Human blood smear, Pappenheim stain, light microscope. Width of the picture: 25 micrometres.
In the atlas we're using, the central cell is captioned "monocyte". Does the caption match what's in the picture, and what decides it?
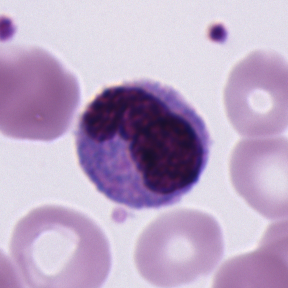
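Monocyte holds up; set beside hairy cell, it is the better fit. Granules first: the pale lilac-grey cytoplasm carries fine, faint purplish granules.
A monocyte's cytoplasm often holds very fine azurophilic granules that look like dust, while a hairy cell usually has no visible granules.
That counts for monocyte and against hairy cell.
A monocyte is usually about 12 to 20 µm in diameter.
This round cell, about 12 micrometres across, falls within that range. Last, the nucleus is kidney-shaped with a deep notch facing the lower left, and its chromatin is dark and coarsely clumped.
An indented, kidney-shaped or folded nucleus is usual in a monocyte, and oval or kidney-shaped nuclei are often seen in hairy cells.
The nuclear shape fits both names, so the granules settle it.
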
